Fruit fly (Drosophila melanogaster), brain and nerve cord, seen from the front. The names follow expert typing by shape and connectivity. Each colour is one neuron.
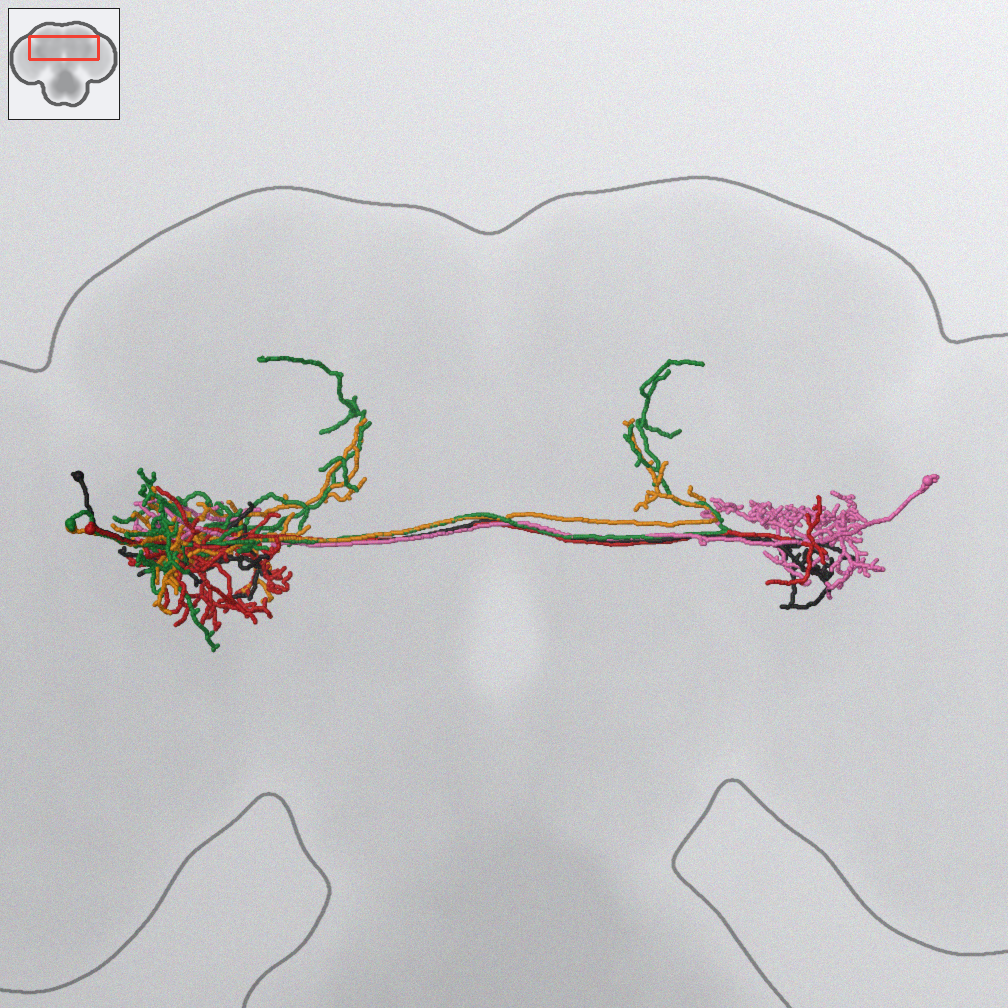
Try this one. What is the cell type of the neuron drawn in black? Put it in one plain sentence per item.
The cell type is PVLP068.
